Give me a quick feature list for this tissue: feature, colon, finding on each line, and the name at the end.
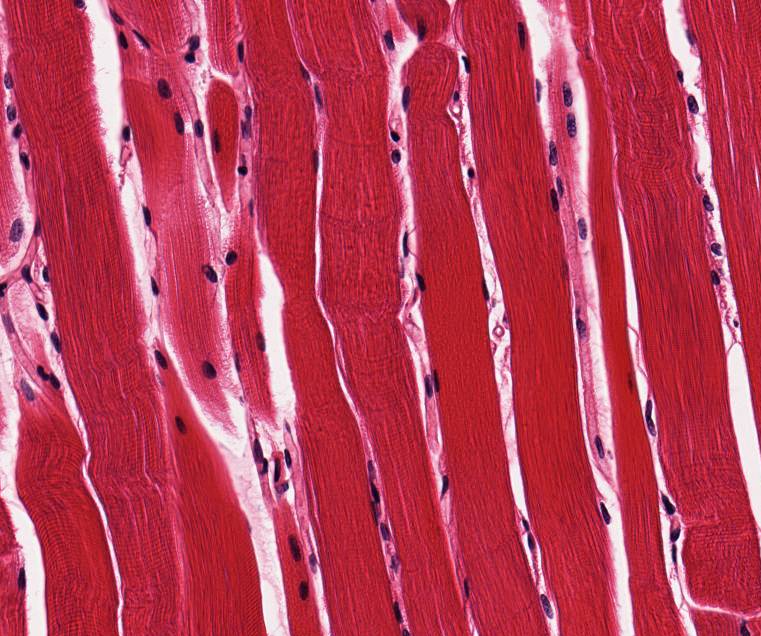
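Fibres: long and parallel, running top to bottom, seen along their length
Branching: none; the fibres lie side by side without joining one another
Nuclear position: at the fibre edges, not in the centres
Nuclear shape: dark, oval to elongated, long axes parallel to the fibres
Name: skeletal muscle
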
